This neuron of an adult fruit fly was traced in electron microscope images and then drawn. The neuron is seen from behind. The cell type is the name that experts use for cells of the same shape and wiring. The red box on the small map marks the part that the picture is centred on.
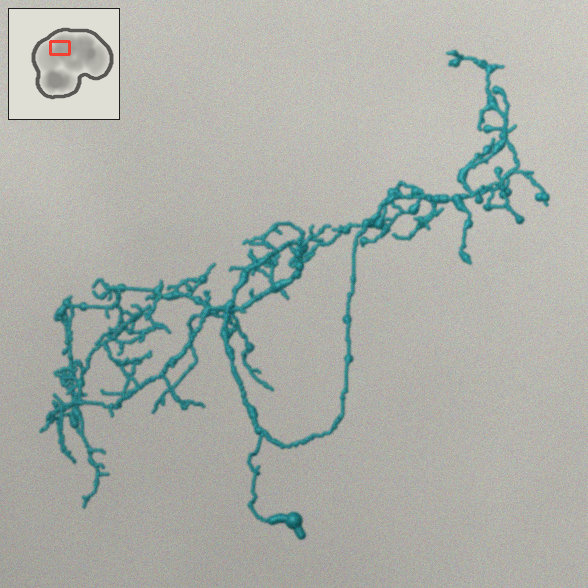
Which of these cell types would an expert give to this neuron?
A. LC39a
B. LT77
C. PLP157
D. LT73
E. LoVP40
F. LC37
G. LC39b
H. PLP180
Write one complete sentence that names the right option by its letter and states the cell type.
The cell type assigned to the neuron is PLP157, under option C.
